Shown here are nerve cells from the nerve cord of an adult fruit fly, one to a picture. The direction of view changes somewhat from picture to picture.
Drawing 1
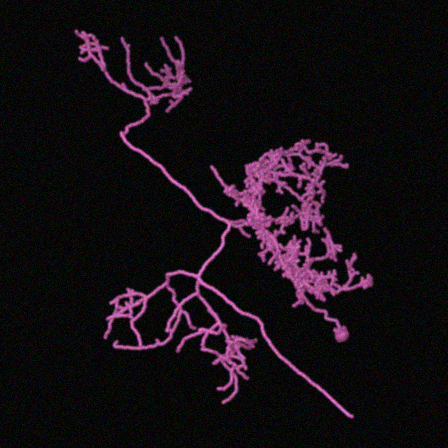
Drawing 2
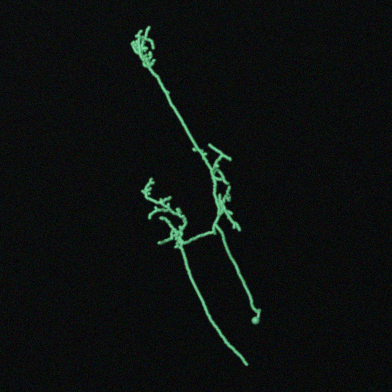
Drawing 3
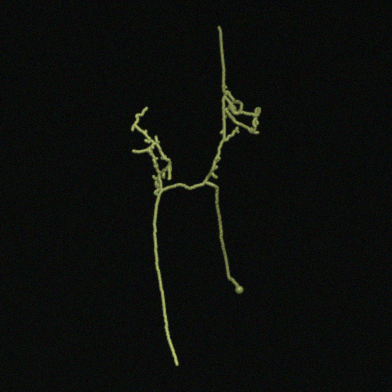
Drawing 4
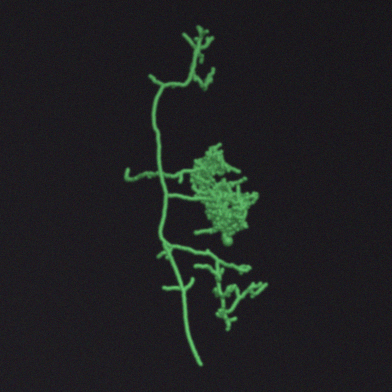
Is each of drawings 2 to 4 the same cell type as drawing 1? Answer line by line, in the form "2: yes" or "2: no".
2: no
3: no
4: yes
